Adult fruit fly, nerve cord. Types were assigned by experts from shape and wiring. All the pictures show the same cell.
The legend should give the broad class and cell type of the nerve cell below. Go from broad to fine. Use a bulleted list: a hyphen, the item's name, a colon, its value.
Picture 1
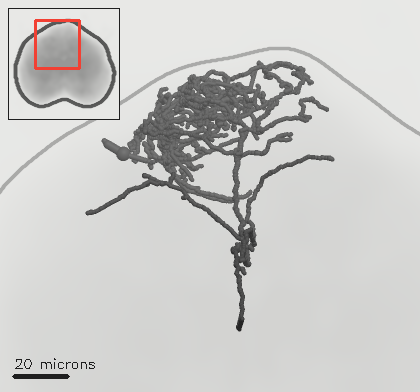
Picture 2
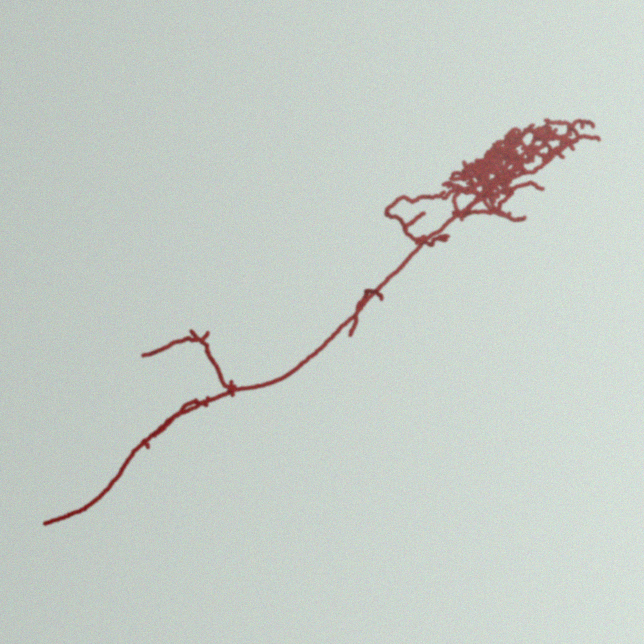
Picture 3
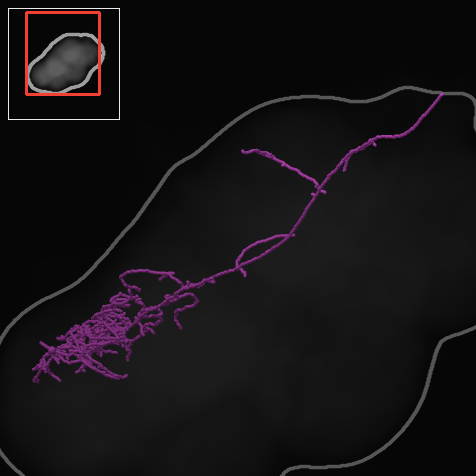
- broad class: ascending neuron
- cell type: ANXXX169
